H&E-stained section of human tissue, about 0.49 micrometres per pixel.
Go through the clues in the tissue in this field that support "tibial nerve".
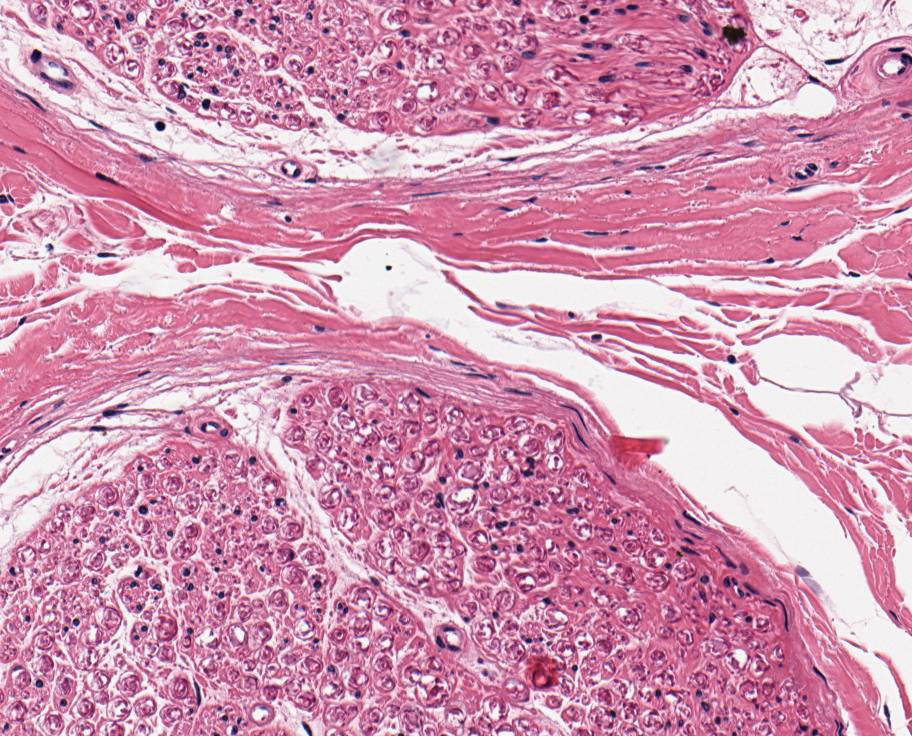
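Tibial nerve. Two nerve fascicles, one along the top edge, a larger one filling the lower half, separated by a band of connective tissue: fits.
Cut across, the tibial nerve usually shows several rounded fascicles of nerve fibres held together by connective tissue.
Fibres cut across in both fascicles: many small round profiles, central pink axon inside a pale ring; fits.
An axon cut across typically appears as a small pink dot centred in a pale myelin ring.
Also: sparse small dark nuclei among the fibres; thin layer of flattened cells with elongated dark nuclei lining the upper right border of the lower fascicle.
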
